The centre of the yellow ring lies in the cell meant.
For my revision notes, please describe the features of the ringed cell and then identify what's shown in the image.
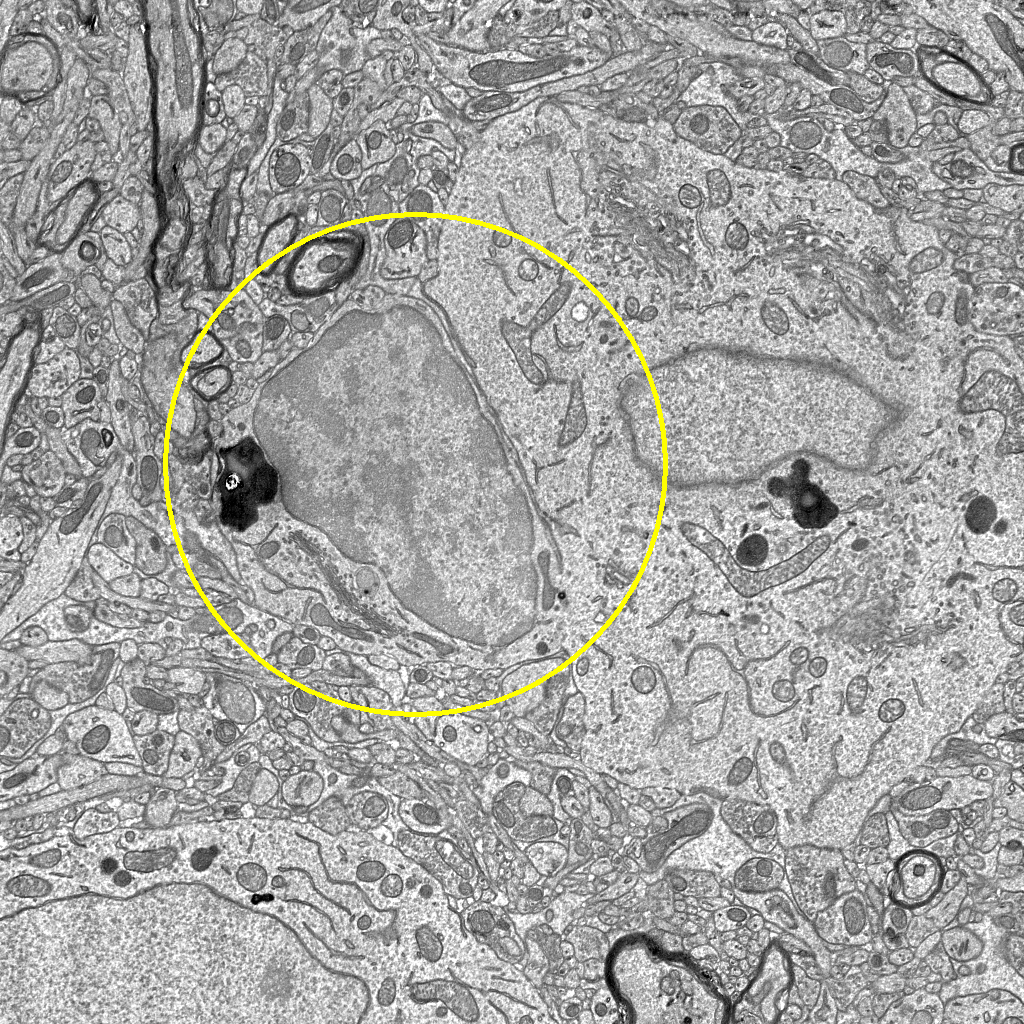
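An elongated oval nucleus, its long axis running from upper left to lower right, has its whole outline inside the ring. The nuclear envelope is smooth and without deep folds. A dark dense body contains a small bright spot. The ringed cell is a microglial cell.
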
